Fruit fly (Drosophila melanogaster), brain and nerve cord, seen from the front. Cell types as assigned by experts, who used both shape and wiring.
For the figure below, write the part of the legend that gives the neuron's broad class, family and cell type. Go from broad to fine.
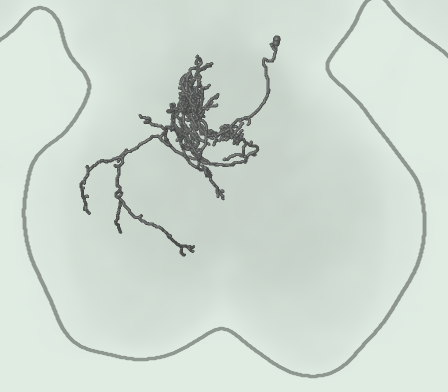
nerve-cord intrinsic neuron; hemilineage 01A; IN01A044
